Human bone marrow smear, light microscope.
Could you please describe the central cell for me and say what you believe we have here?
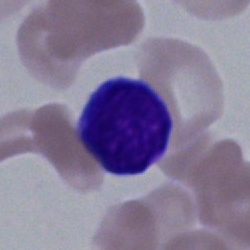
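I can't pick out any distinct rim of cytoplasm around the nucleus. The nucleus itself stains a deep blue-purple throughout, and the chromatin looks dense, with only faint paler purple mottling. Nor can I make out any nucleoli. So what I have here is a lymphocyte.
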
